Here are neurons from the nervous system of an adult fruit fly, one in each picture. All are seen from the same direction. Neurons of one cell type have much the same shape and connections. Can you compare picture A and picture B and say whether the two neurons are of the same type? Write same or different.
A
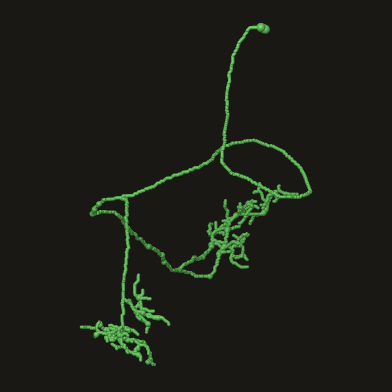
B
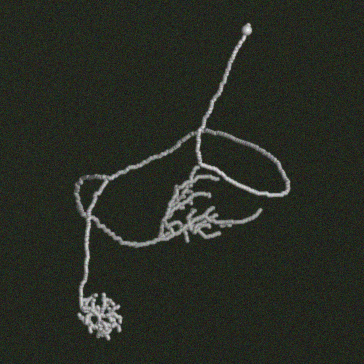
different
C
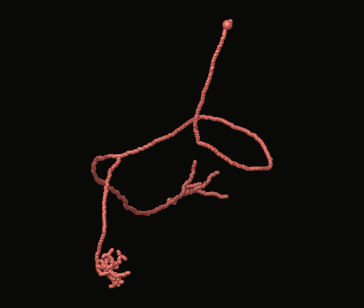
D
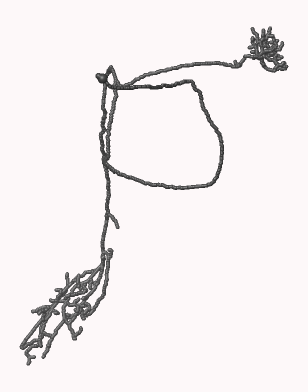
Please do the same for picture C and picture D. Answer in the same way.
different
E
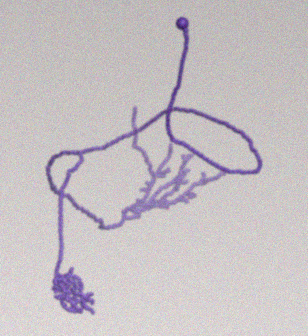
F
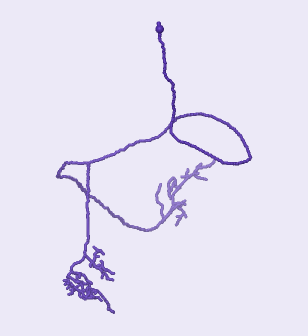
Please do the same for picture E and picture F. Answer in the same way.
different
